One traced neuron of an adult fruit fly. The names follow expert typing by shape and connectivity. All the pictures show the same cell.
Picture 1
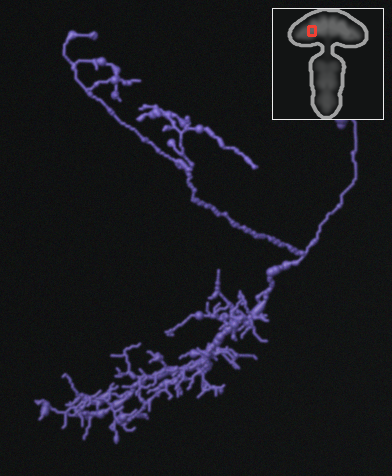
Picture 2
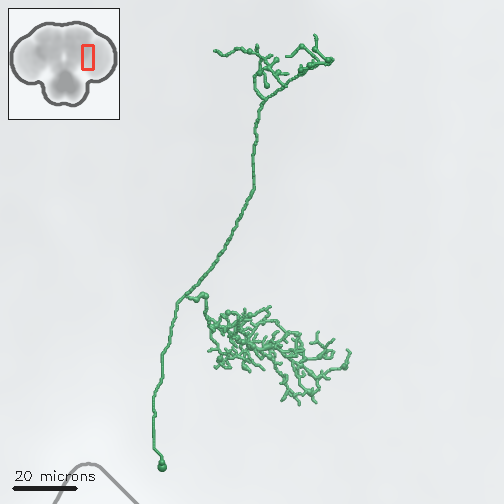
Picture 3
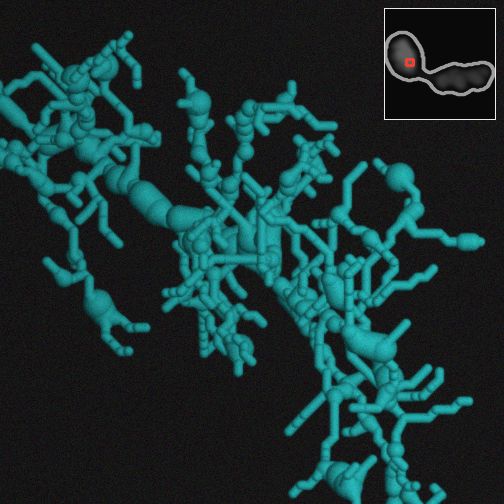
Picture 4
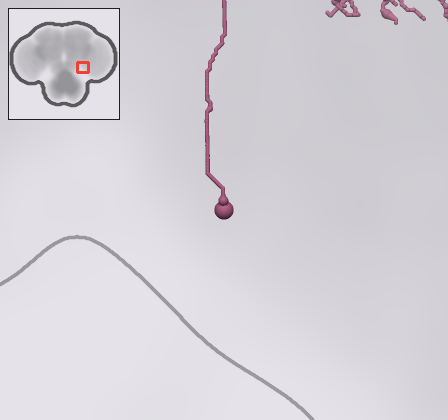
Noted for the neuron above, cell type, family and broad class: LC15; LC; visual projection neuron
